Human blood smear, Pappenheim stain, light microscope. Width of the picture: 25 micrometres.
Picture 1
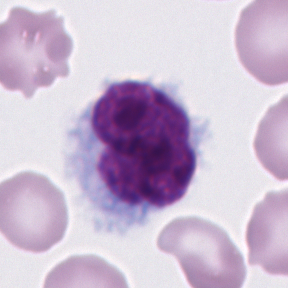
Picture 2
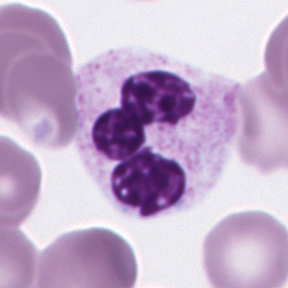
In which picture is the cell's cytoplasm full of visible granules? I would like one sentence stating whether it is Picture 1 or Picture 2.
In picture 2, the cytoplasm of the cell holds many visible granules.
